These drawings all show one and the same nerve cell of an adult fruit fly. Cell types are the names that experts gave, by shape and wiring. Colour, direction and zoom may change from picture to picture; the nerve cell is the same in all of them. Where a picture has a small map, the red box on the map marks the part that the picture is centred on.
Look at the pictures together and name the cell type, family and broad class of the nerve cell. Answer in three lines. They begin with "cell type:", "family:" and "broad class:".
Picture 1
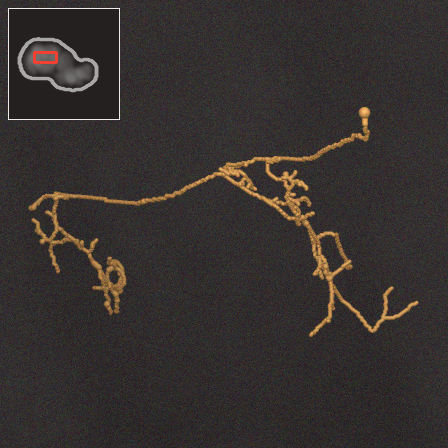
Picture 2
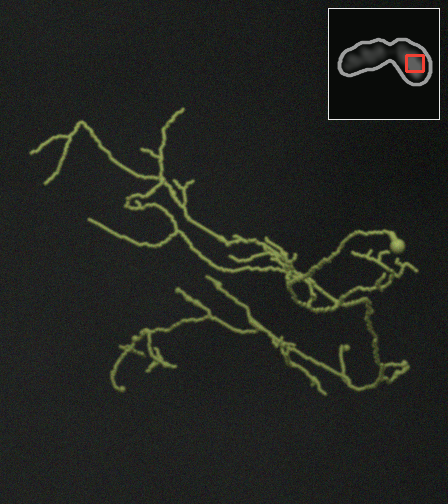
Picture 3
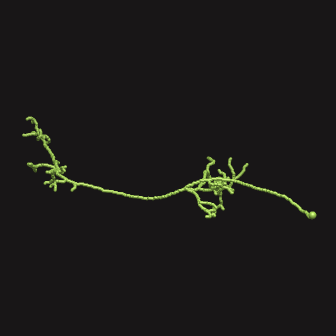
cell type: LAL094
family: hemilineage AOTUv3_ventral
broad class: central-brain intrinsic neuron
